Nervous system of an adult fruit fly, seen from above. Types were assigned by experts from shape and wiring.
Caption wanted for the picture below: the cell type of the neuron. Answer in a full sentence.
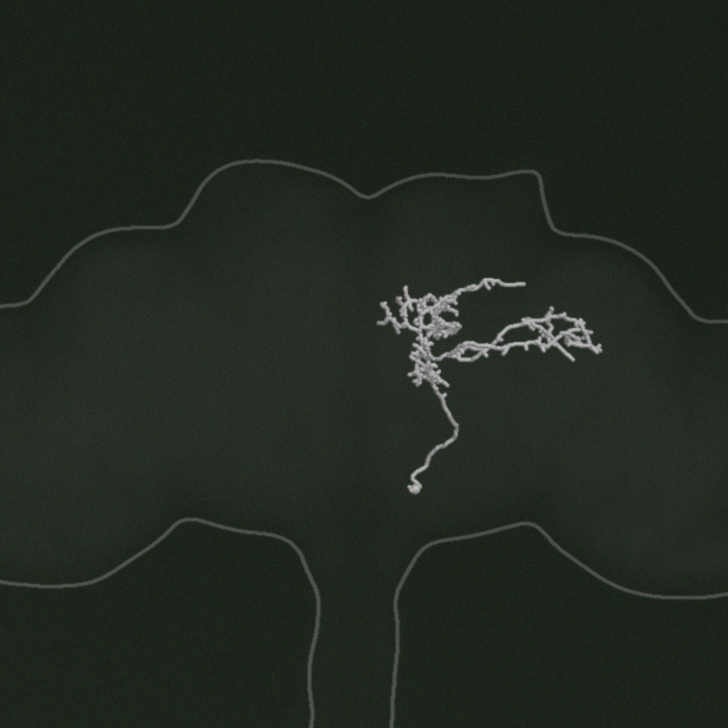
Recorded: The cell type is SMP399_c.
